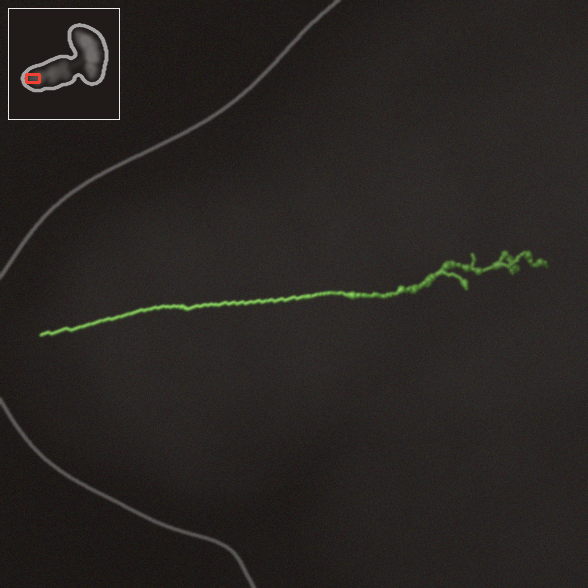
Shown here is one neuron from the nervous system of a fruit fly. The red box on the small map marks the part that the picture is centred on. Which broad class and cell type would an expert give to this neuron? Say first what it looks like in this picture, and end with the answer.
It lies in the nerve cord. No cell body is drawn. It has a dozen or fewer branch ends. This is a sensory neuron entering the nerve cord. The cell type is SNxx03.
